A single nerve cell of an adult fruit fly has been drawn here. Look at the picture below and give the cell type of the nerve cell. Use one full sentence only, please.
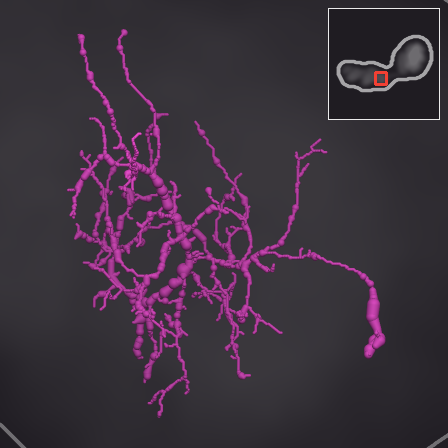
In terms of cell type, the nerve cell is INXXX471.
